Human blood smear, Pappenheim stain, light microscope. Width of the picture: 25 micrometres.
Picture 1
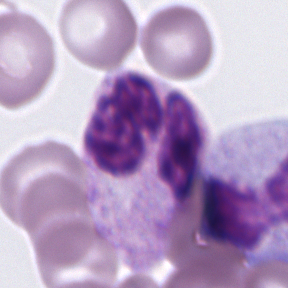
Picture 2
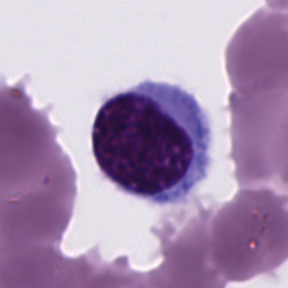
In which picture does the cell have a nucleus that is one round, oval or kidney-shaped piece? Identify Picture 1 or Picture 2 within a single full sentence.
In Picture 2 the cell's nucleus is not lobed but one compact round, oval or kidney-shaped mass.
